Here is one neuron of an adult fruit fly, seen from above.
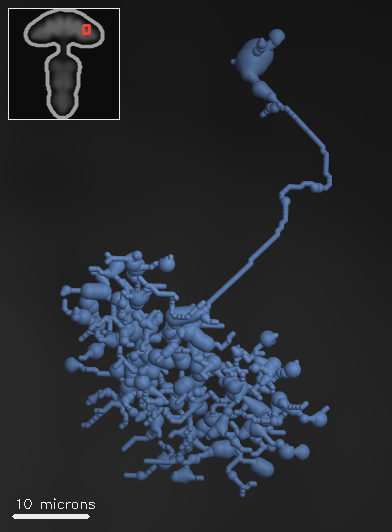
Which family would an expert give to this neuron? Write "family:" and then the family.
family: Dm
